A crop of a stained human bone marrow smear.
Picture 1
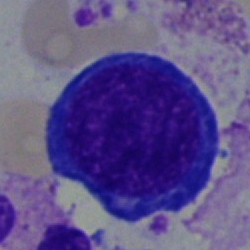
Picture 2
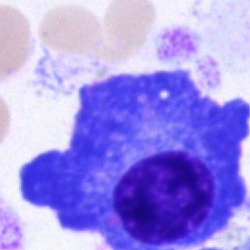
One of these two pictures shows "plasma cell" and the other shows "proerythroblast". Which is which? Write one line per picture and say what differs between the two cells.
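The cell in picture 1 is a proerythroblast. The cytoplasm forms only a narrow rim around the nucleus.
The cell in picture 2 is a plasma cell. The cytoplasm is abundant, covering a much larger area than the nucleus.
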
